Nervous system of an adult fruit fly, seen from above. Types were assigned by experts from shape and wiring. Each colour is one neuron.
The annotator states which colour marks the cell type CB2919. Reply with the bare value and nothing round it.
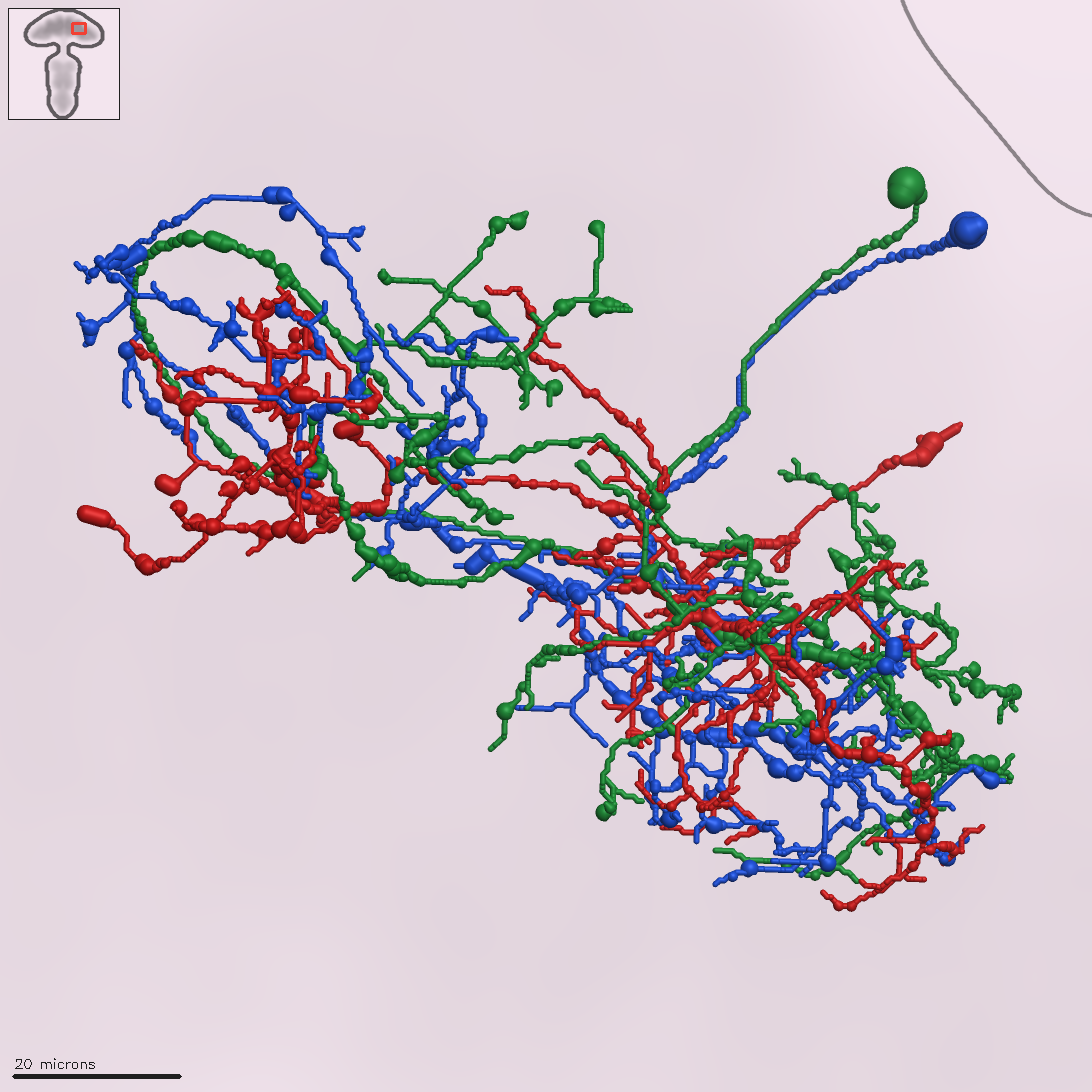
blue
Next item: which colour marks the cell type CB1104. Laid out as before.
red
